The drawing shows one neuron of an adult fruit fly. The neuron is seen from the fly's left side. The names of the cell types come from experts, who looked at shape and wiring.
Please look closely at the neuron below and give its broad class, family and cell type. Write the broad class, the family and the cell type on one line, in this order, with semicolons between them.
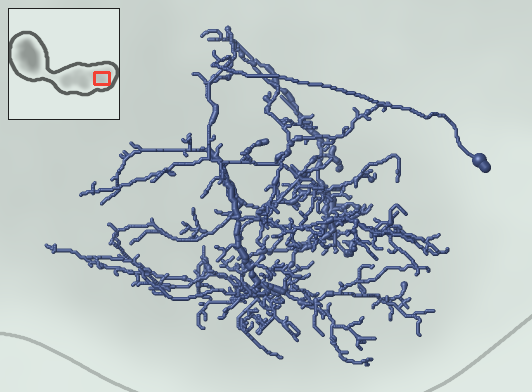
nerve-cord intrinsic neuron; hemilineage 03A; IN03A027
